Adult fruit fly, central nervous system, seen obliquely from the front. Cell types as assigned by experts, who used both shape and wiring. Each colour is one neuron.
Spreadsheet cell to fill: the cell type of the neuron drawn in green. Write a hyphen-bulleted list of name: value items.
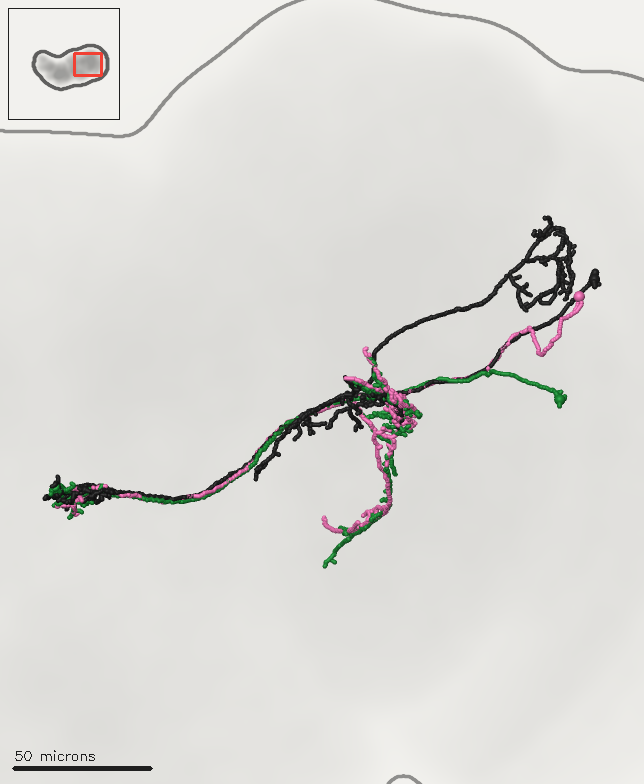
- cell type: LAL087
